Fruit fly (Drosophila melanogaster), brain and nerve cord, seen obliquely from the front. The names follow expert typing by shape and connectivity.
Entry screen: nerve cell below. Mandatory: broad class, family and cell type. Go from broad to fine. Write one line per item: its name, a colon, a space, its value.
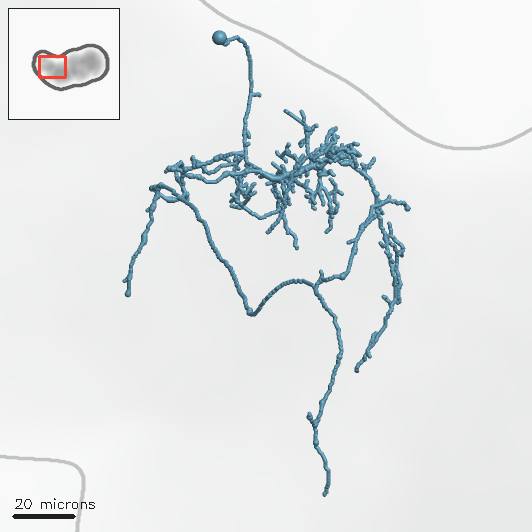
broad class: nerve-cord intrinsic neuron
family: hemilineage 19B
cell type: IN19B082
